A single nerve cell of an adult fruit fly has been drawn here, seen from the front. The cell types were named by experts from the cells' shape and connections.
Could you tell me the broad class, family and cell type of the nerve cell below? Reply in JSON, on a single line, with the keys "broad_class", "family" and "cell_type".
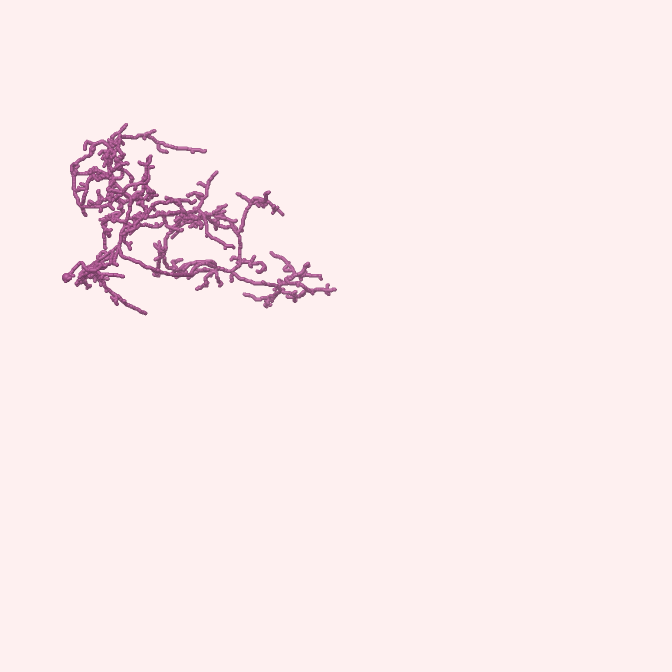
{"broad_class": "central-brain intrinsic neuron", "family": "hemilineage SLPa&l1_anterior", "cell_type": "CL072"}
